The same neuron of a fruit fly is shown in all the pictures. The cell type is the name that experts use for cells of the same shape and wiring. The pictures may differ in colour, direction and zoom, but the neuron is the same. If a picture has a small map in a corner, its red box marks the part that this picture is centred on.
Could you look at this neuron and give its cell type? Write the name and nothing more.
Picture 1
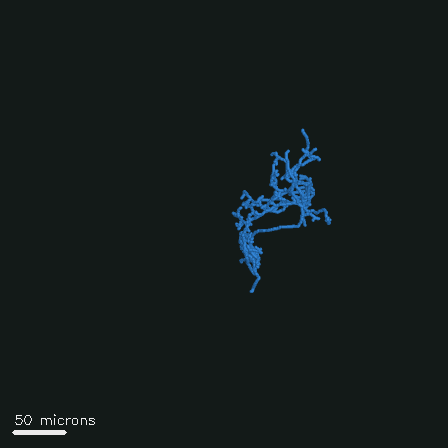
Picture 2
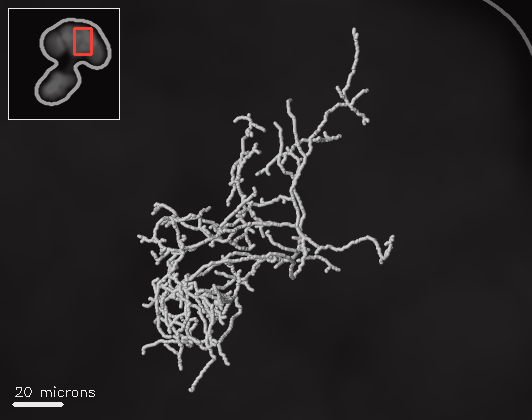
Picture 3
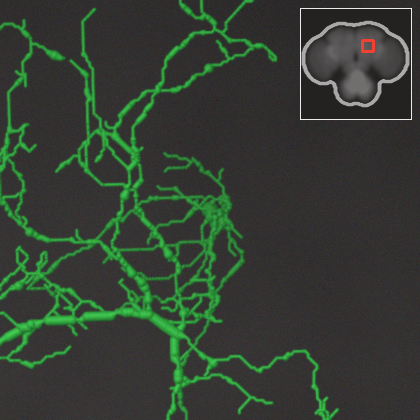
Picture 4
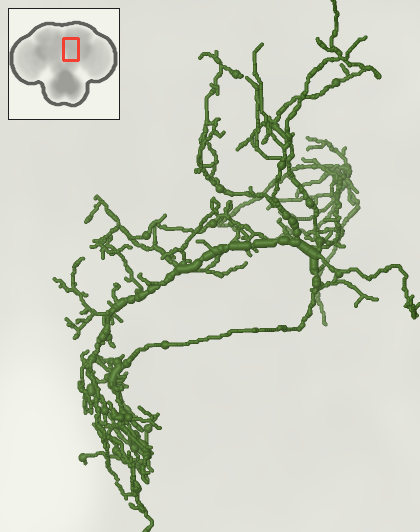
VES204m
